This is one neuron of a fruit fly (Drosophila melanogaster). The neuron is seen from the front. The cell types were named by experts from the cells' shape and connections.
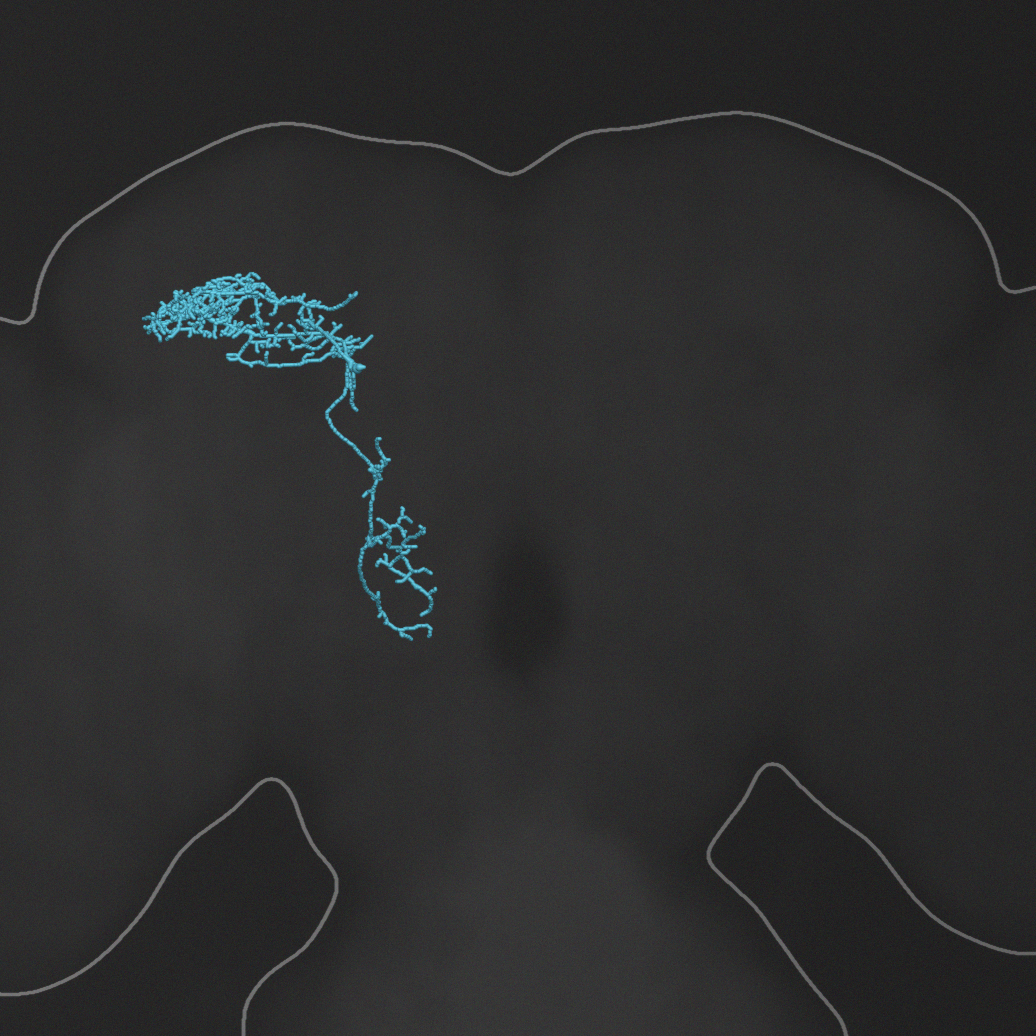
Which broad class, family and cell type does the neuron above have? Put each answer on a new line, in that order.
central-brain intrinsic neuron
hemilineage CREa2_ventral
AOTU017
